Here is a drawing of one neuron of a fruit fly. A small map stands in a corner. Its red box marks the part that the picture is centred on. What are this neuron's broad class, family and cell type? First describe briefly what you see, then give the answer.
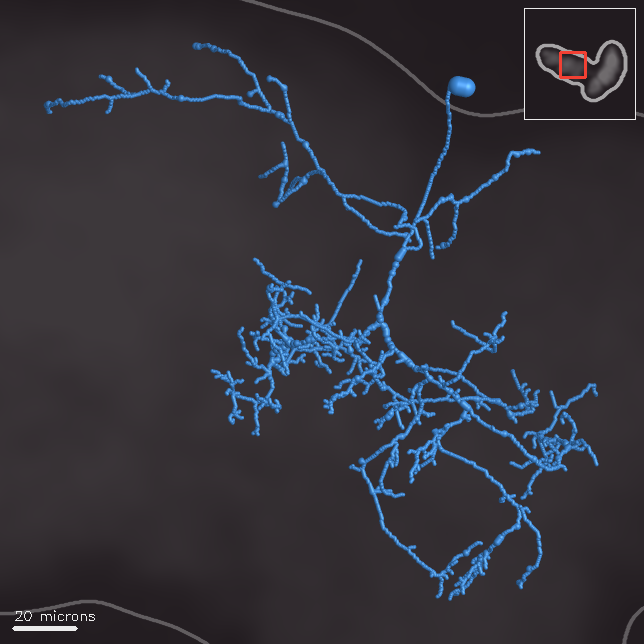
The cell body is at the upper right of the picture. From top to bottom in the picture it spans about 180 microns. It is a nerve-cord intrinsic neuron. The family is hemilineage 11A. The cell type is IN11A009.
